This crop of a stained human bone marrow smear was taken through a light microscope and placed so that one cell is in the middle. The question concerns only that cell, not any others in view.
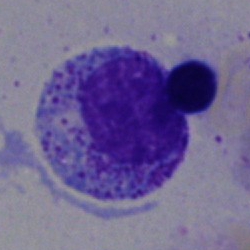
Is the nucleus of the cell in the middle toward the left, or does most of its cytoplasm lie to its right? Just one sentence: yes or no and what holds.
No, the nucleus sits toward the right, whether upper, middle or lower.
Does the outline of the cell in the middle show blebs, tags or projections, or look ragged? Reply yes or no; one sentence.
No, there are no projections, blebs or tags; the cell's outline is smooth.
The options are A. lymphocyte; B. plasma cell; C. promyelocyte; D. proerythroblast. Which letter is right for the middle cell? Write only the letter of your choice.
C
